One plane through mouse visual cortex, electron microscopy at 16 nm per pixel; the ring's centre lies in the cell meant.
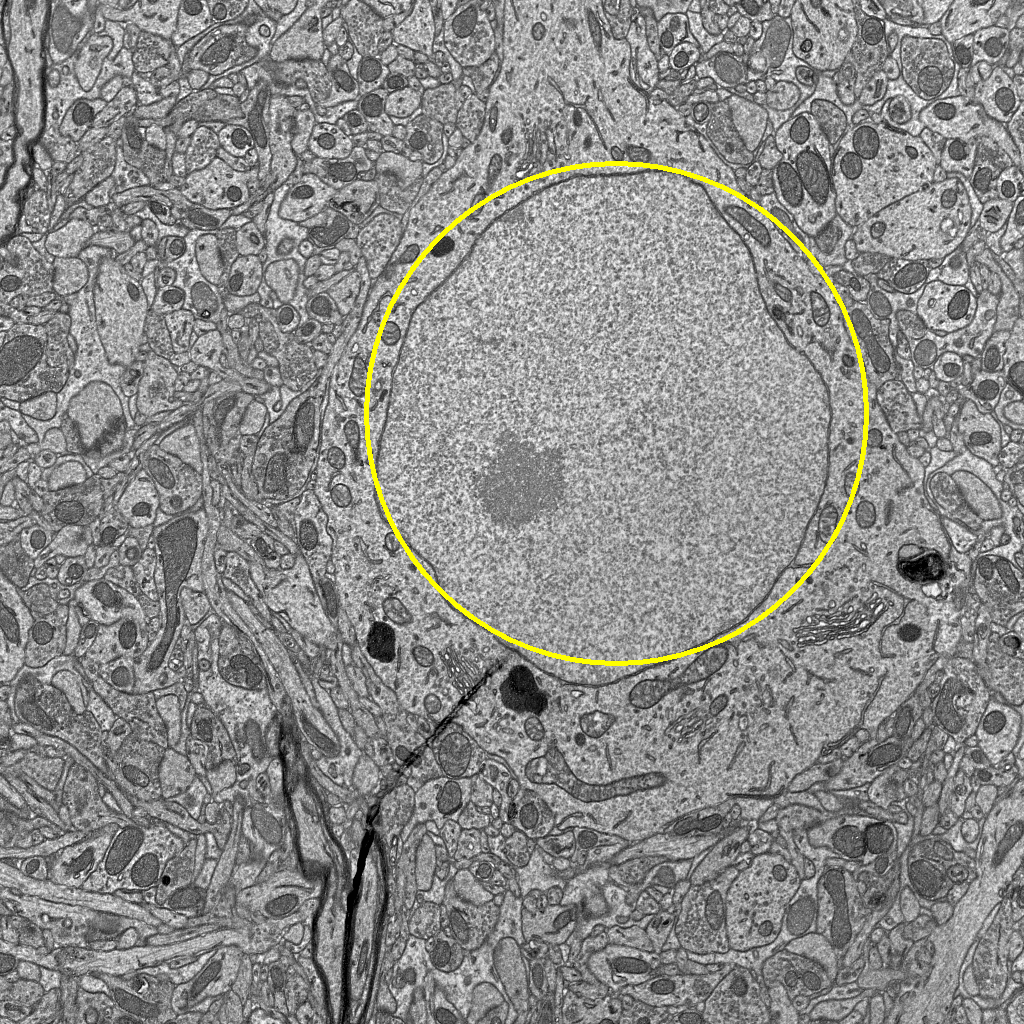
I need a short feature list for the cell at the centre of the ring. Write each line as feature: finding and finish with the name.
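Nucleus: large, nearly round, whole in view, as far as I can tell.
Envelope: smooth, no deep infoldings that I can find.
Chromatin: fine, evenly dispersed, no thick dark clumps at the envelope.
Nucleolus: a single one, below and left of centre.
Name: excitatory neuron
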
